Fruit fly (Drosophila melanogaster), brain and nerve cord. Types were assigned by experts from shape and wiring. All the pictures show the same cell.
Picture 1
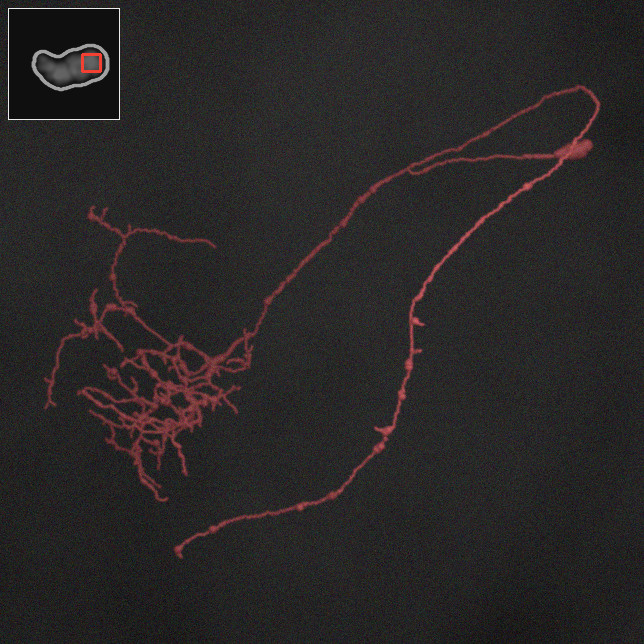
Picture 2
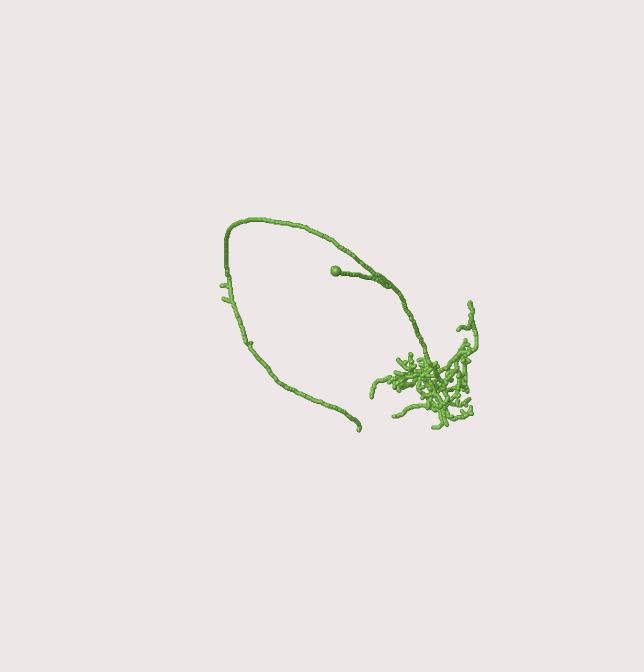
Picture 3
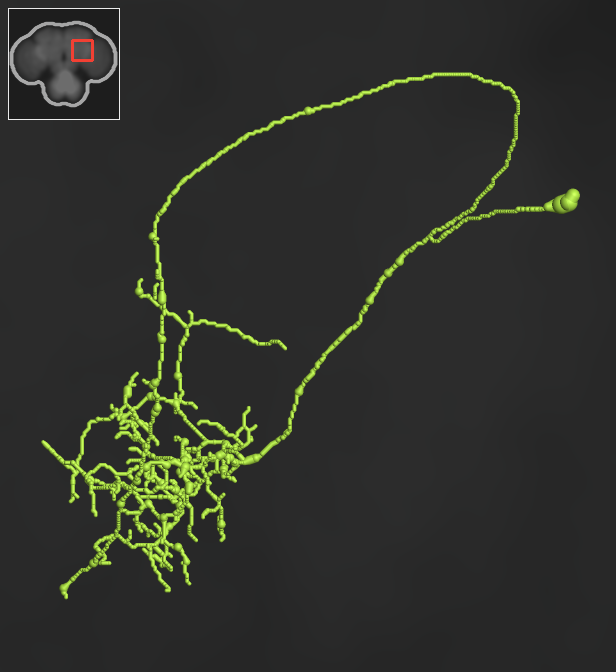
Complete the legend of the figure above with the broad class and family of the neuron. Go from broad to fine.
central-brain intrinsic neuron; hemilineage SLPa&l1_lateral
